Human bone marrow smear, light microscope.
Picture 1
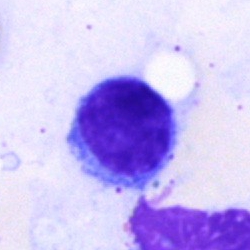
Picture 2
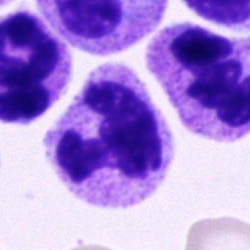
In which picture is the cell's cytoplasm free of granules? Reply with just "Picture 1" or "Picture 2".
Picture 1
